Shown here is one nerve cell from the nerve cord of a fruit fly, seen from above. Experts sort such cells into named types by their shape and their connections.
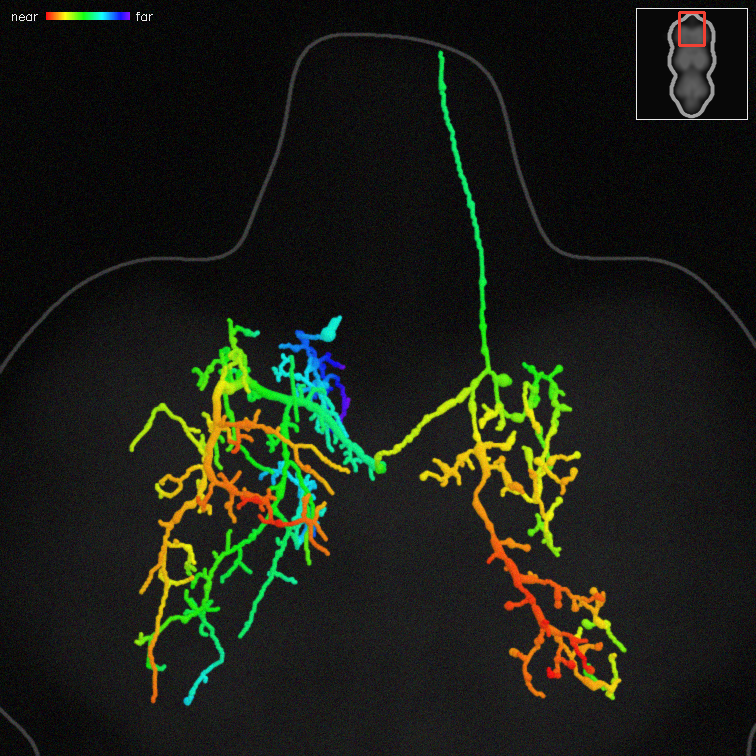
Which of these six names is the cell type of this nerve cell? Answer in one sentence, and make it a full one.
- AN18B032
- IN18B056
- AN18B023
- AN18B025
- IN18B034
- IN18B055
This nerve cell belongs to the cell type AN18B023.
